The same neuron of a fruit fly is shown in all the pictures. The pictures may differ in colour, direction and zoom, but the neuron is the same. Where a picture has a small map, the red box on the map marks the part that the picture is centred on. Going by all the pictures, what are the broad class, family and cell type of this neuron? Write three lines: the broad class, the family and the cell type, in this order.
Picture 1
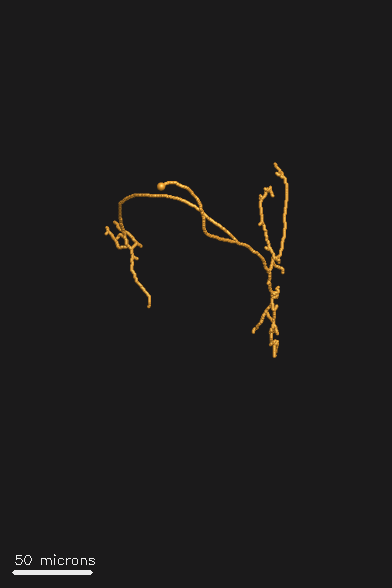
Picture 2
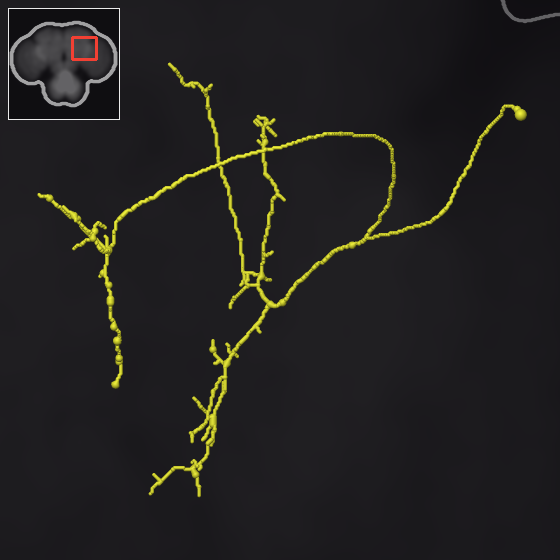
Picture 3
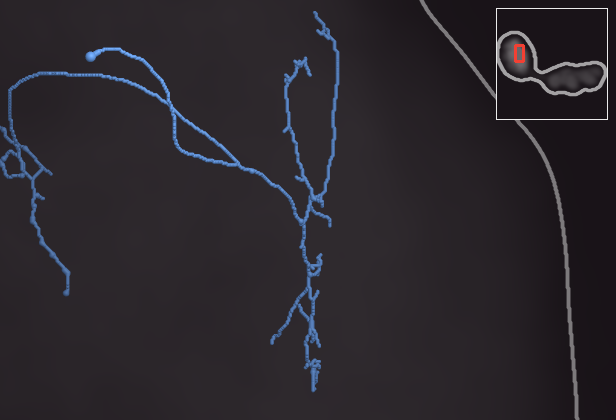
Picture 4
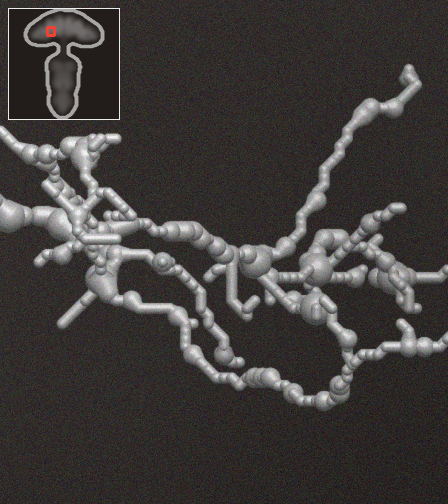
central-brain intrinsic neuron
hemilineage SLPa&l1_lateral
PLP044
